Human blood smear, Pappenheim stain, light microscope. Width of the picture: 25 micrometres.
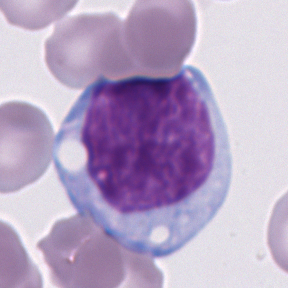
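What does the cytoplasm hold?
Two clear, round vacuoles, one lying against the left edge of the nucleus, and no granules.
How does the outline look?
Smooth, with no projections from the surface.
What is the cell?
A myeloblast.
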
